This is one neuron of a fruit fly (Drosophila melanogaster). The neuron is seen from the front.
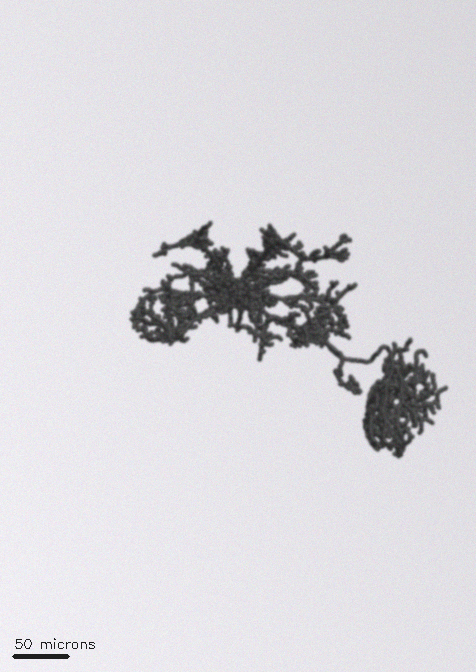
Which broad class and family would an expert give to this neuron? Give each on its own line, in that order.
visual centrifugal neuron
LoVC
